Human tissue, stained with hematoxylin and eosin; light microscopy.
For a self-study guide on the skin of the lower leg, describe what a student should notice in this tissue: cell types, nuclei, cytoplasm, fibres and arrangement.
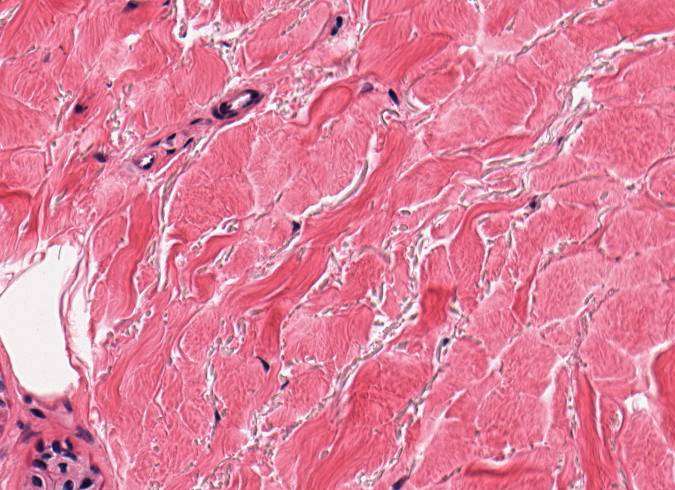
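Between the bundles I can make out narrow pale clefts holding wispy, loose material. At the left edge, lower down, there is an empty white vessel lumen, and in the upper left a small vessel with a few dark elongated nuclei. Epithelium is absent throughout.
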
